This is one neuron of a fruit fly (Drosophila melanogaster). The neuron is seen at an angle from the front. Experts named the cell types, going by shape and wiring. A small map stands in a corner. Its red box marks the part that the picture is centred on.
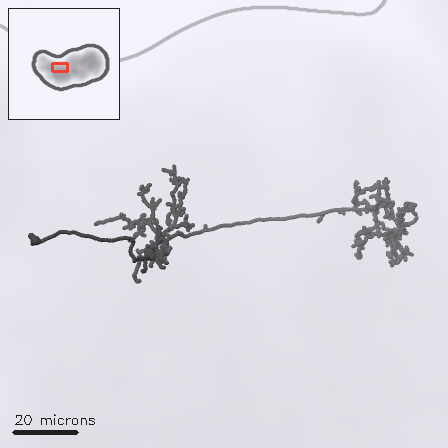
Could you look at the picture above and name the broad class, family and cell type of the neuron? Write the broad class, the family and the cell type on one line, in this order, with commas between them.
optic-lobe intrinsic neuron, TmY, TmY21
